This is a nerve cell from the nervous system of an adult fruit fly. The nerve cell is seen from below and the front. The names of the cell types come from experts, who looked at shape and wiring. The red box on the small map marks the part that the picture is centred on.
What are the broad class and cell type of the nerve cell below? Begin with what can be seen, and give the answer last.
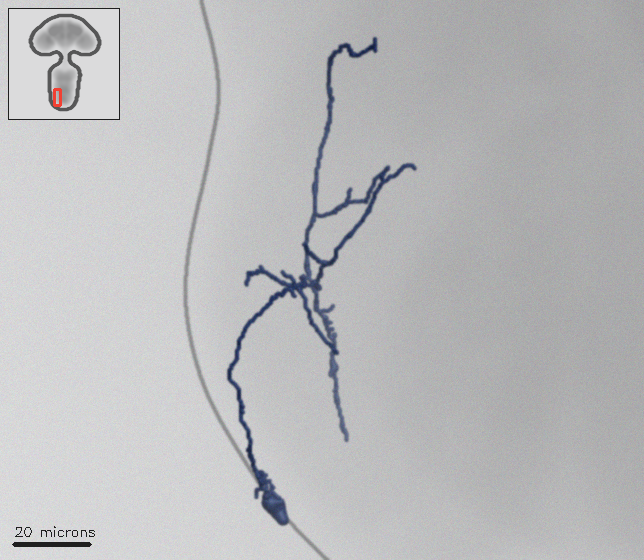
It lies in the nerve cord. From top to bottom in the picture it spans about 130 microns. It is a motor neuron of the nerve cord. The cell type is Acc. tr flexor MN.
